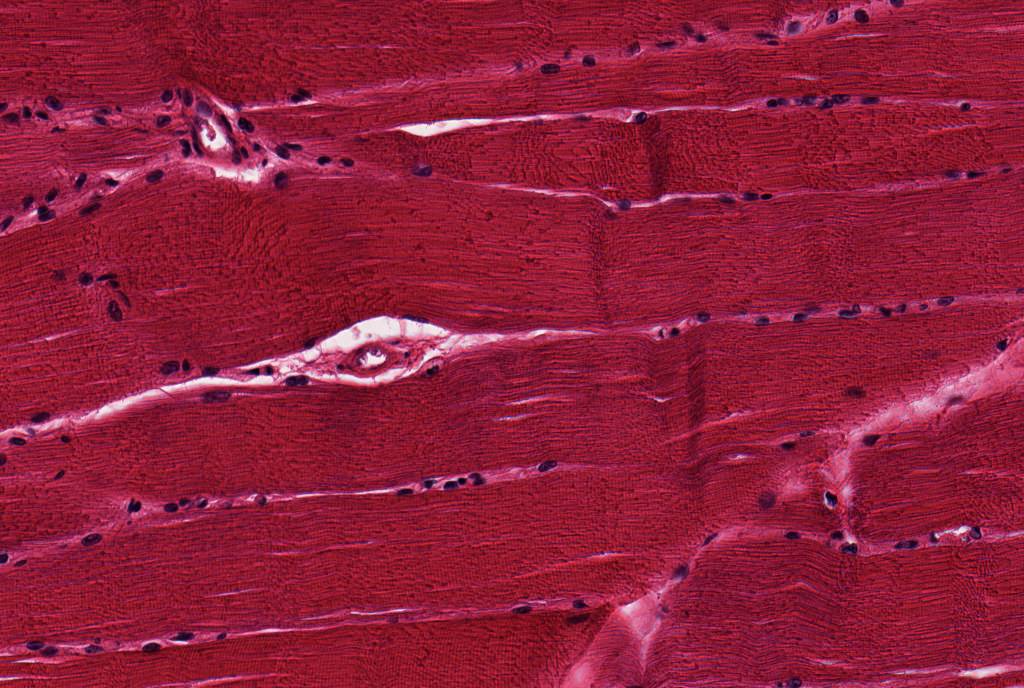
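Skeletal muscle, H&E: long unbranched fibres lie parallel to one another, running roughly horizontally across the whole field. Look along them and you'll see fine, regular transverse cross-striations. Their nuclei are small, dark and elongated, tucked at the fibre edges. Eosin gives the cytoplasm a uniform deep red.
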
